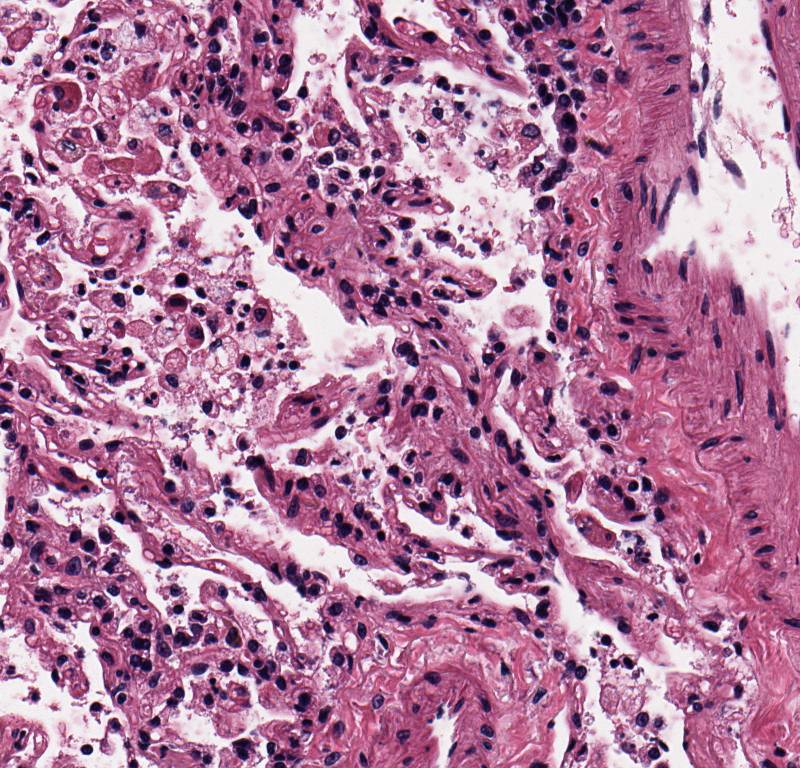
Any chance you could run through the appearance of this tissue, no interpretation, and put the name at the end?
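Field mostly thickened, branching septa separating irregular, slit-like empty spaces. Septa crowded with many small cells: dark round nuclei, scant cytoplasm. Upper left: spaces hold clusters of large rounded cells with abundant pale, vacuolated cytoplasm and round nuclei. Right edge: band of spindle cells, elongated blunt-ended nuclei, pink fibrillar cytoplasm, oriented roughly top to bottom. Tissue: lung.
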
